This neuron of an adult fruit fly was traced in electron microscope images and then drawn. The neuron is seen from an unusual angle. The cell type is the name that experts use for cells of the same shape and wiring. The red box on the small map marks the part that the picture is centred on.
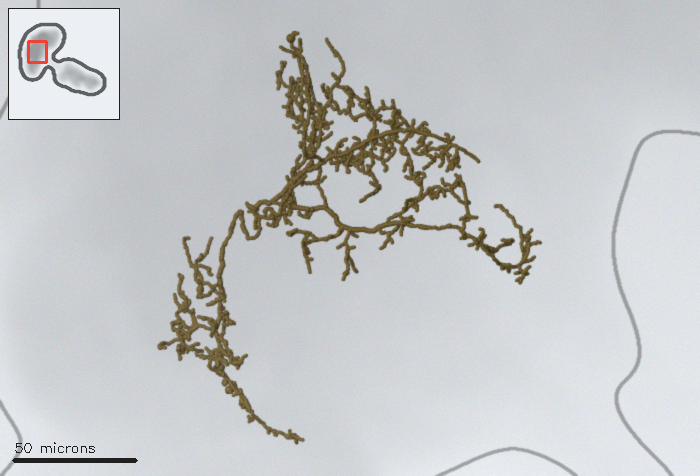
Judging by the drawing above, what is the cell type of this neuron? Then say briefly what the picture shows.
The cell type is GNG159. It is a central-brain intrinsic neuron. It lies in the brain. The cell body can be seen at the top of the picture. From top to bottom in the picture it spans about 170 microns.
